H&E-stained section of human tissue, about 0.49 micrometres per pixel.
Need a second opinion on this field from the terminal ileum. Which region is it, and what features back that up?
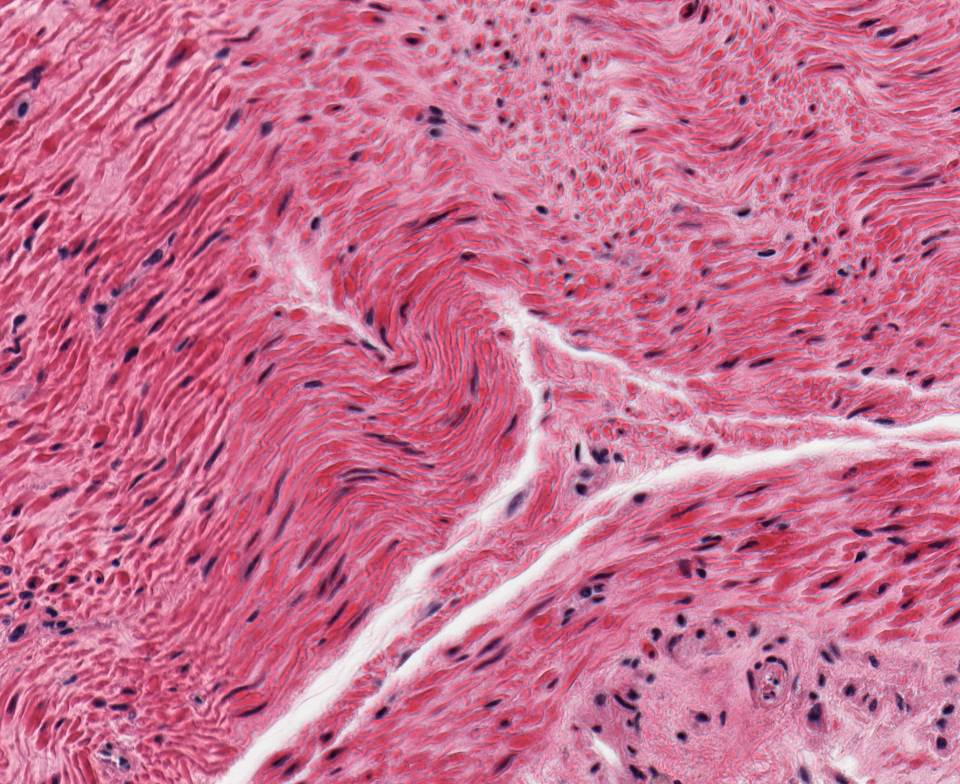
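Smooth muscle fills this field. On plane of section, the bundles are cut lengthwise on the left and centre and crosswise in the upper right.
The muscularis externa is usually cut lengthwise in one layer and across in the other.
On cell shape, lengthwise cells are spindle-shaped with elongated, dark, cigar-shaped nuclei, and cross-cut cells are small round pink profiles, some with a central dark nucleus. On staining, the cytoplasm is a strong bright pink throughout.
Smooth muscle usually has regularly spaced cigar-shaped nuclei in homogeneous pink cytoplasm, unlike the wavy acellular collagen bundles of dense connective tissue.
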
